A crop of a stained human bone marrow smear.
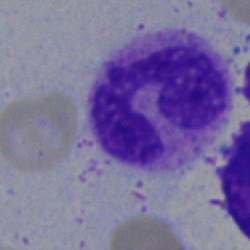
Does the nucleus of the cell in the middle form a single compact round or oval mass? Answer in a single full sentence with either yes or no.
No, a curved band without separate lobes, not a compact mass, makes up the nucleus.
